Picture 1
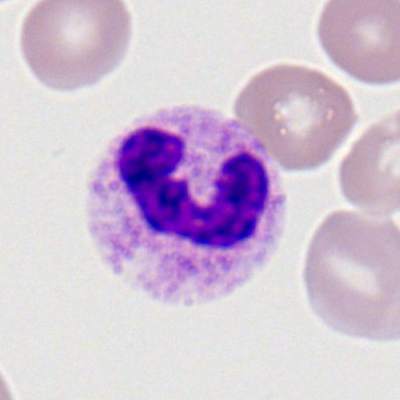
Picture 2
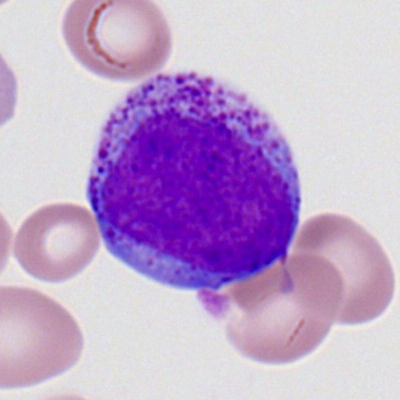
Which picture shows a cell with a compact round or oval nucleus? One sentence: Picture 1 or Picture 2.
What Picture 2 shows is a cell with a compact round or oval nucleus.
